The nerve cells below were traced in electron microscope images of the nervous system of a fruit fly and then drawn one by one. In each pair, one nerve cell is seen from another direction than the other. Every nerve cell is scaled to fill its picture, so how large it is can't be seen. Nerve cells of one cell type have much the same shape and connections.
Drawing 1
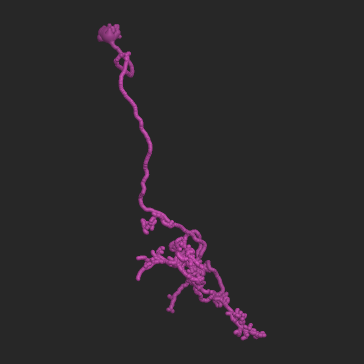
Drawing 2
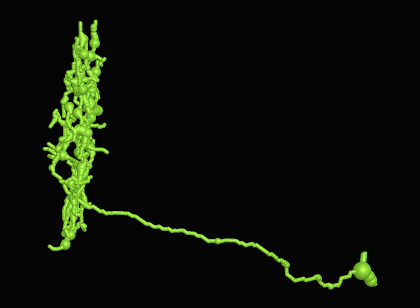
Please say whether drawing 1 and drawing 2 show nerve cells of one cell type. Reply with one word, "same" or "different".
different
